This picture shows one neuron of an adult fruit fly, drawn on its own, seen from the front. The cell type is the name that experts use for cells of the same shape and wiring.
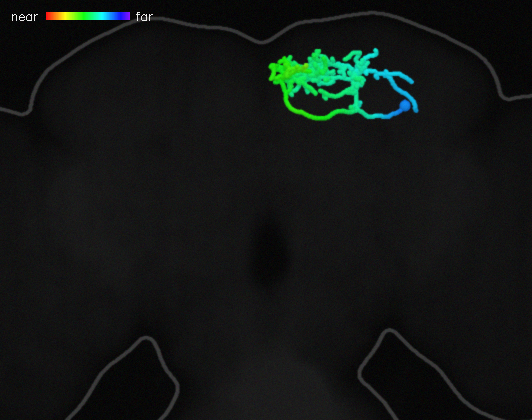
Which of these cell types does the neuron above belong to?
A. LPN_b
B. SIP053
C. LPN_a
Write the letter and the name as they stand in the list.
C. LPN_a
